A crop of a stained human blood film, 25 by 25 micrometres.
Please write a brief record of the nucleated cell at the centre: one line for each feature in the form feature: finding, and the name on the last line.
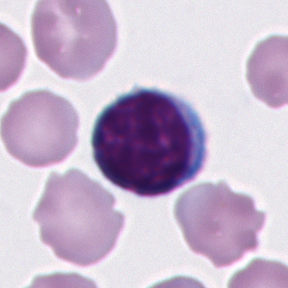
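Outline: round and smooth.
Cytoplasm: a thin rim around the nucleus, widest on the right.
Chromatin: dark purple, coarsely clumped.
Nucleus: round, about 9 micrometres across.
Name: typical lymphocyte.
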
